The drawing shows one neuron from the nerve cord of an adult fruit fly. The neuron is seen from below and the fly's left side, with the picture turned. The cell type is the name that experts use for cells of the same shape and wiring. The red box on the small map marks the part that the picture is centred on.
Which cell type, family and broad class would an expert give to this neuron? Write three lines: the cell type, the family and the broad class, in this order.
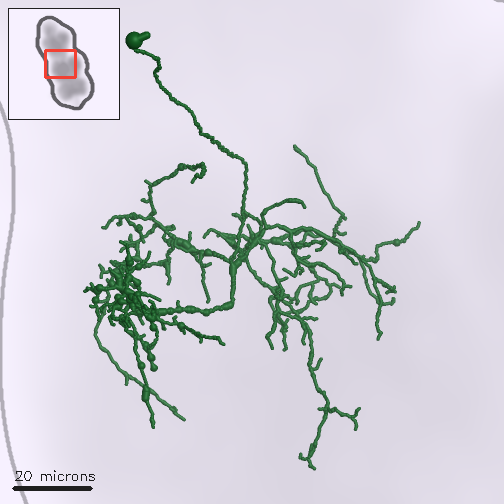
IN21A040
hemilineage 21A
nerve-cord intrinsic neuron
